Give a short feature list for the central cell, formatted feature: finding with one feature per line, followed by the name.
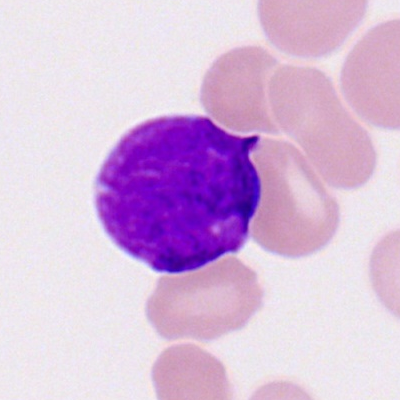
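Shape: round, the outline mostly smooth, as I see it
Nucleus: fills almost the entire cell
Granules: I can see none anywhere in the cell
Projection: a small pointed one sticking out from the upper right edge
Name: myeloblast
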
